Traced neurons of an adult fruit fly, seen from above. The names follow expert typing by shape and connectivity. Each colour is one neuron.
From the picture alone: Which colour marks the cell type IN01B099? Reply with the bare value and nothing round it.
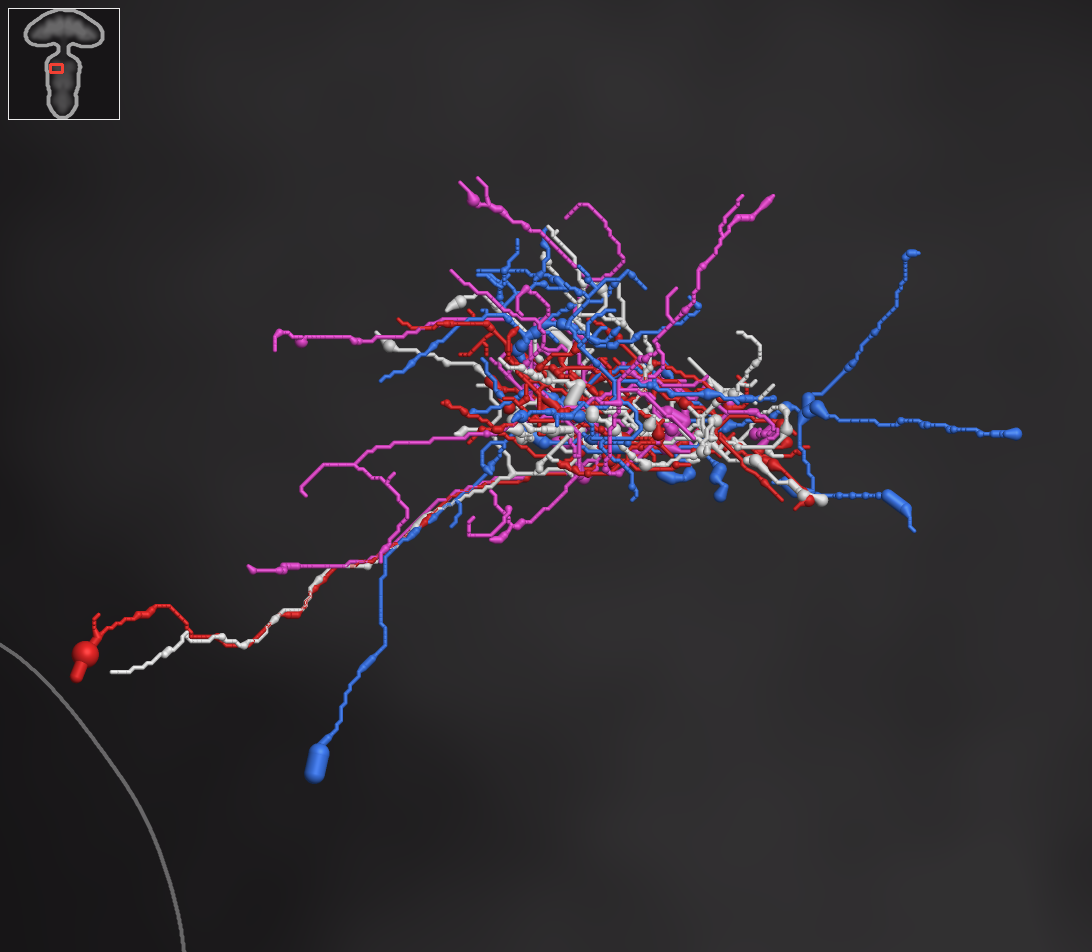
red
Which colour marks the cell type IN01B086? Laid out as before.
white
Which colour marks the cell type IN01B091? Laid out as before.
magenta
